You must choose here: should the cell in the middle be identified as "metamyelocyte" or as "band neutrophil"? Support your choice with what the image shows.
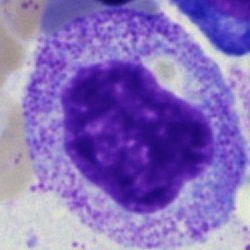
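It is a metamyelocyte. The indentation of its irregular nucleus is shallow, lying along the upper right edge.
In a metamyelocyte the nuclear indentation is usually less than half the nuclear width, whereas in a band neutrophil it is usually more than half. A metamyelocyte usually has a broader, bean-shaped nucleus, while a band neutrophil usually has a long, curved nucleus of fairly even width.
The nucleus sits near the centre in plentiful, pale blue-grey cytoplasm.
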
